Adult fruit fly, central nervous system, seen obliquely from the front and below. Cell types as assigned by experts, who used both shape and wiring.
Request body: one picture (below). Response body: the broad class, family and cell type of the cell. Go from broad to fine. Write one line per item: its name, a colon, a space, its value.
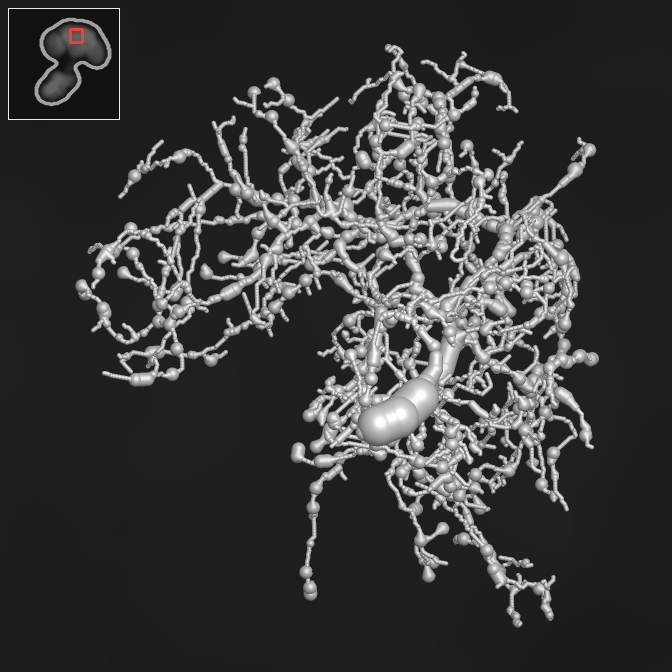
broad class: central-brain intrinsic neuron
family: hemilineage ALl1_dorsal
cell type: lLN2X02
